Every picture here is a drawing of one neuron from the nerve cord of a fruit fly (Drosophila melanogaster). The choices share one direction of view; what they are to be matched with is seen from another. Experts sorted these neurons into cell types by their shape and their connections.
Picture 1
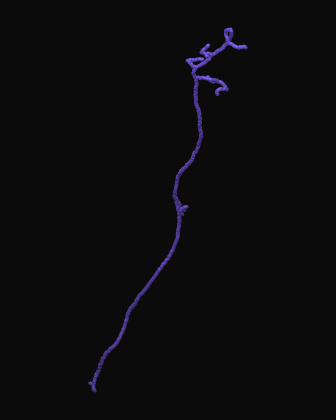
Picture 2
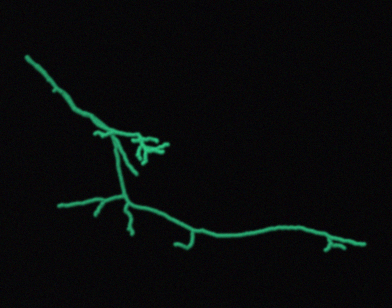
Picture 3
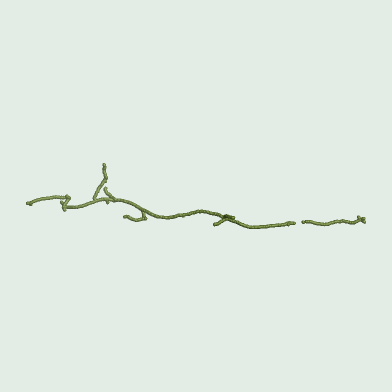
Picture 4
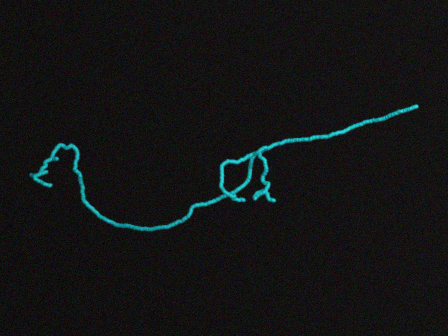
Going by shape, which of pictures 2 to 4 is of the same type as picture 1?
Picture 3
